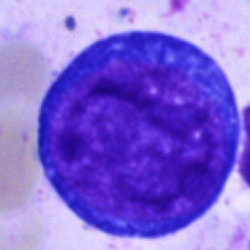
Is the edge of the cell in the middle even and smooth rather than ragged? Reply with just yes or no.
Yes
